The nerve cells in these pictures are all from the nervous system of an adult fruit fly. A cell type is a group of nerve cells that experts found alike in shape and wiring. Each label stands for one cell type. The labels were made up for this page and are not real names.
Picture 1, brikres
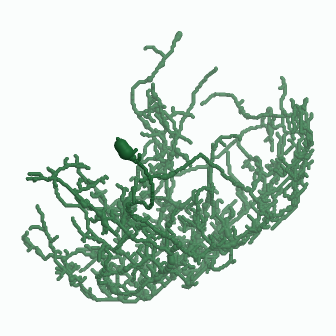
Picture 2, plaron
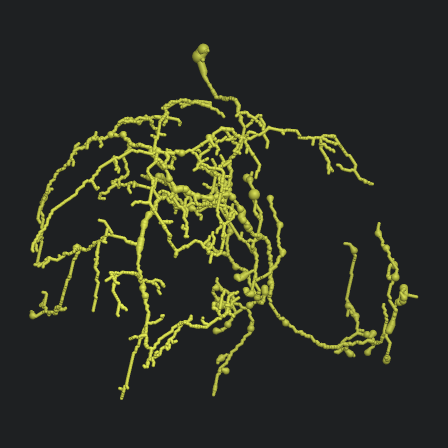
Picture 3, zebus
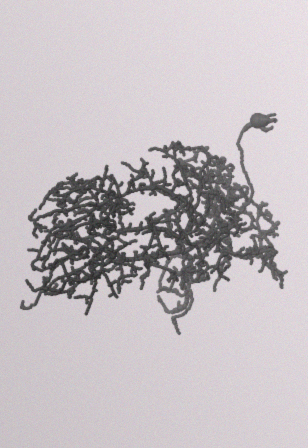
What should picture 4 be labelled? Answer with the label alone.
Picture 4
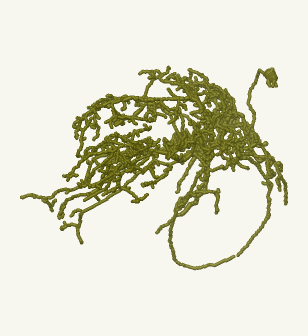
zebus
